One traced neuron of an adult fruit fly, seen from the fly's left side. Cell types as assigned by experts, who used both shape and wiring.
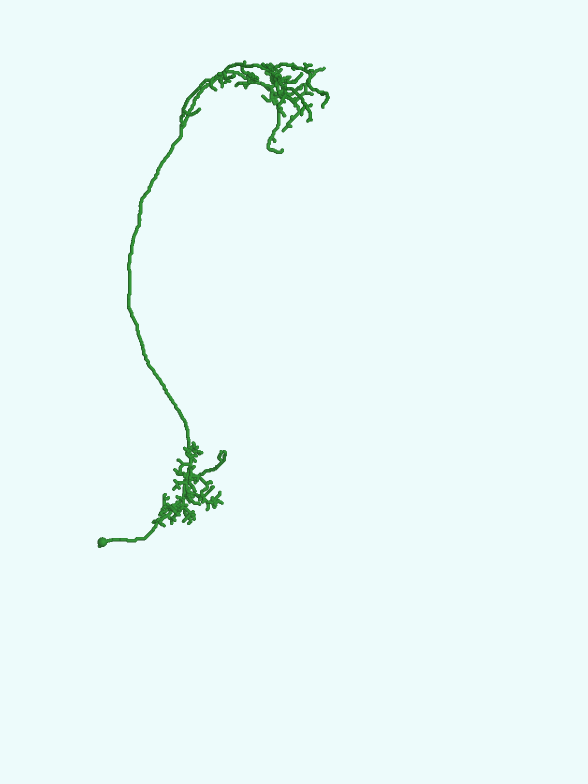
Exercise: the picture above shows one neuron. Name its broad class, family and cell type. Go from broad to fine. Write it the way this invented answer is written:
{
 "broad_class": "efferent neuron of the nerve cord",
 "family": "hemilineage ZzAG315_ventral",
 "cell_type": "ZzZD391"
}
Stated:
{
 "broad_class": "central-brain intrinsic neuron",
 "family": "hemilineage FLAa3",
 "cell_type": "CB1009"
}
